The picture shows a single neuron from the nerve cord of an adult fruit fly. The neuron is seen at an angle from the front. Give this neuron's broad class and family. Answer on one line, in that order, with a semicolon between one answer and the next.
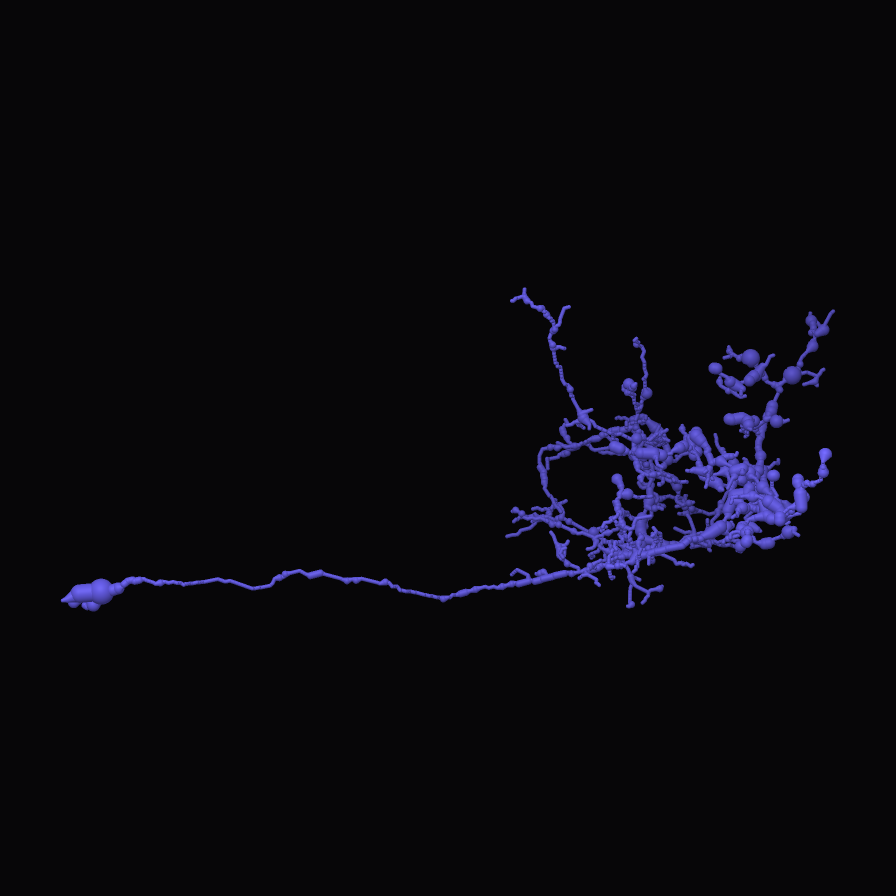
nerve-cord intrinsic neuron; hemilineage 13B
